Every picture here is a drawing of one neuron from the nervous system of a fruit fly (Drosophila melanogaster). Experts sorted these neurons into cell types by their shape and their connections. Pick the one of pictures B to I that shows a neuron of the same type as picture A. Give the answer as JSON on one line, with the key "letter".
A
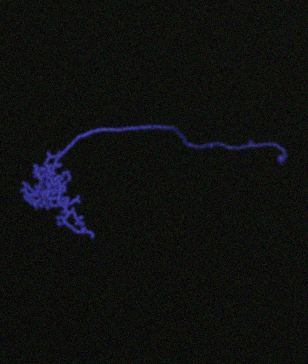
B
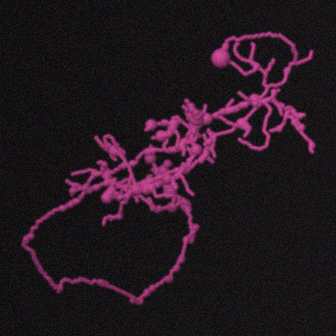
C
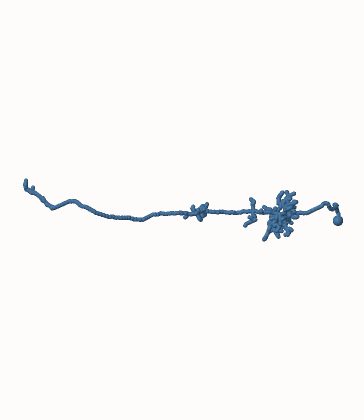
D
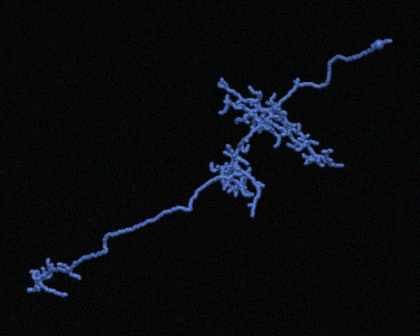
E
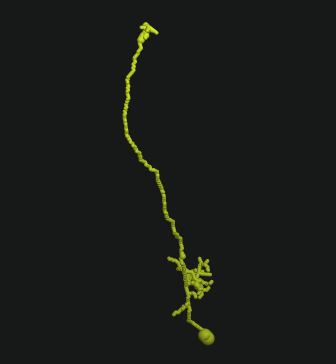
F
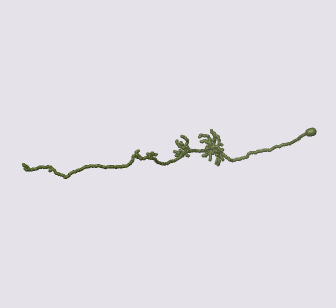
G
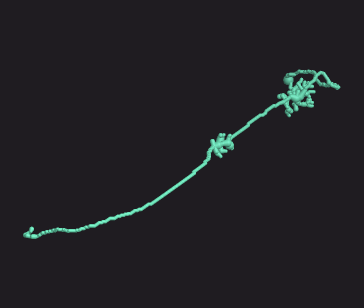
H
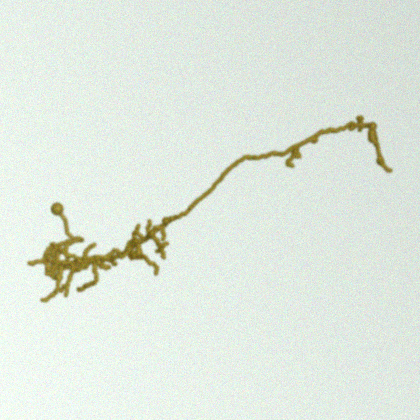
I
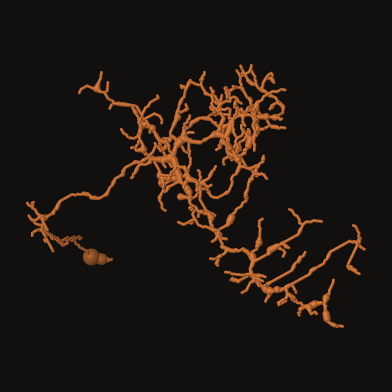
{"letter": "I"}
